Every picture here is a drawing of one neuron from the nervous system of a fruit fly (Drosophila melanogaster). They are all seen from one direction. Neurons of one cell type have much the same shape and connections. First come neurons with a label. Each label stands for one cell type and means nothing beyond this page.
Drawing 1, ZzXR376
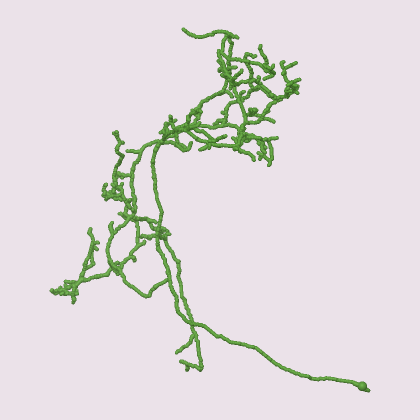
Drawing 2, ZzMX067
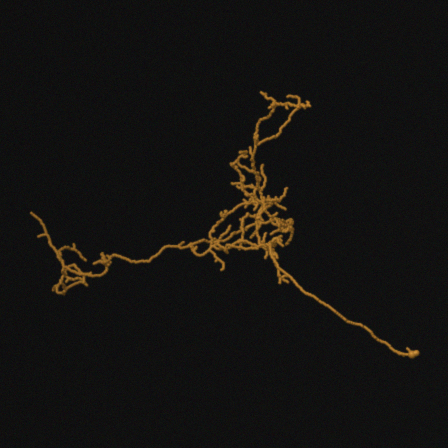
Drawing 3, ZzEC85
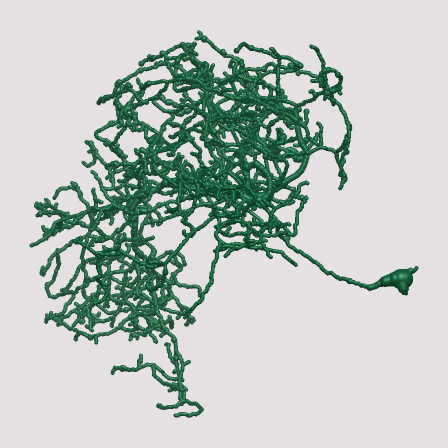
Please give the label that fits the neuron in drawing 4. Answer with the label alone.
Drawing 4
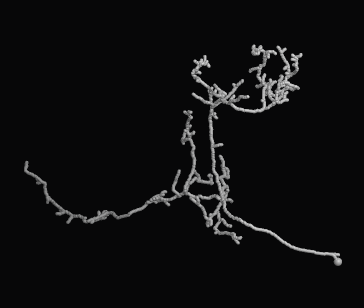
ZzXR376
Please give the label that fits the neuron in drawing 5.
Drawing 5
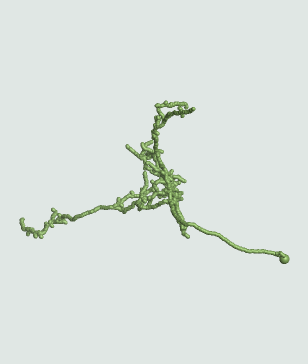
ZzMX067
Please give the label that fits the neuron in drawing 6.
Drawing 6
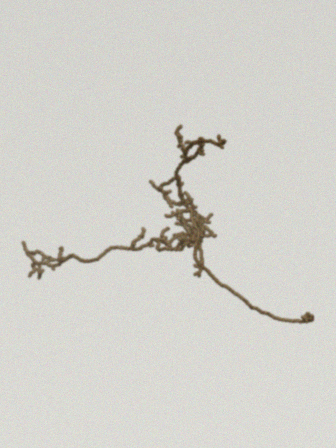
ZzMX067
